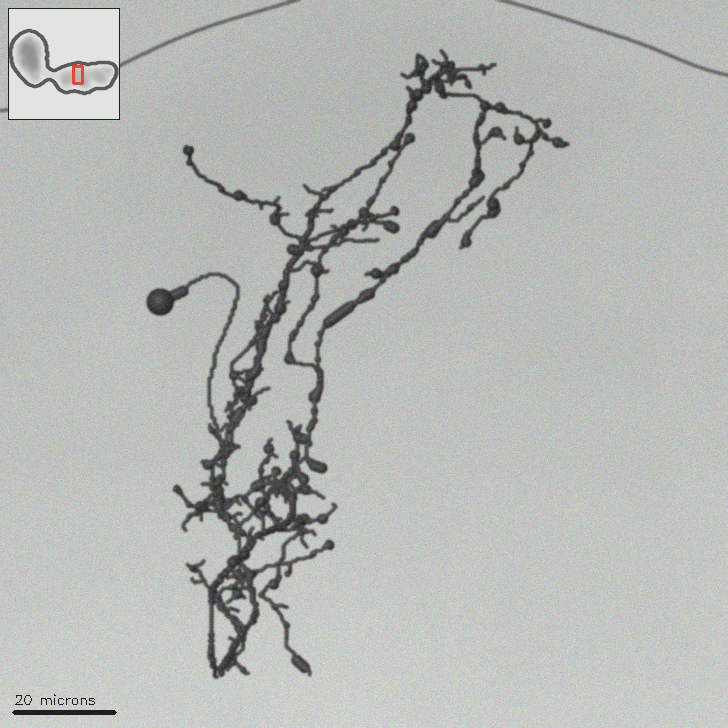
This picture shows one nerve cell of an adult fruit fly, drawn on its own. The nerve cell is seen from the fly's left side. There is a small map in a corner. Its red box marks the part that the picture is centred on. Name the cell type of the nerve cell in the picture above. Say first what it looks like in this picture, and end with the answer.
Its cell body lies on the left of the picture. From top to bottom in the picture it spans about 120 microns. The picture shows dozens of branch ends. Its broad class is nerve-cord intrinsic neuron. Its cell type is IN17A085.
